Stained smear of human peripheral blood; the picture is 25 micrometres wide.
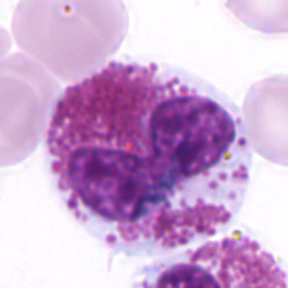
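Eosinophil: the nucleated cell at the centre, its nucleus divided into two large lobes. Many coarse, round, reddish-purple granules fill the cytoplasm, packed most densely in the upper left part of the cell. On the right, where granules are sparse, the cytoplasm is very pale bluish-grey.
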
